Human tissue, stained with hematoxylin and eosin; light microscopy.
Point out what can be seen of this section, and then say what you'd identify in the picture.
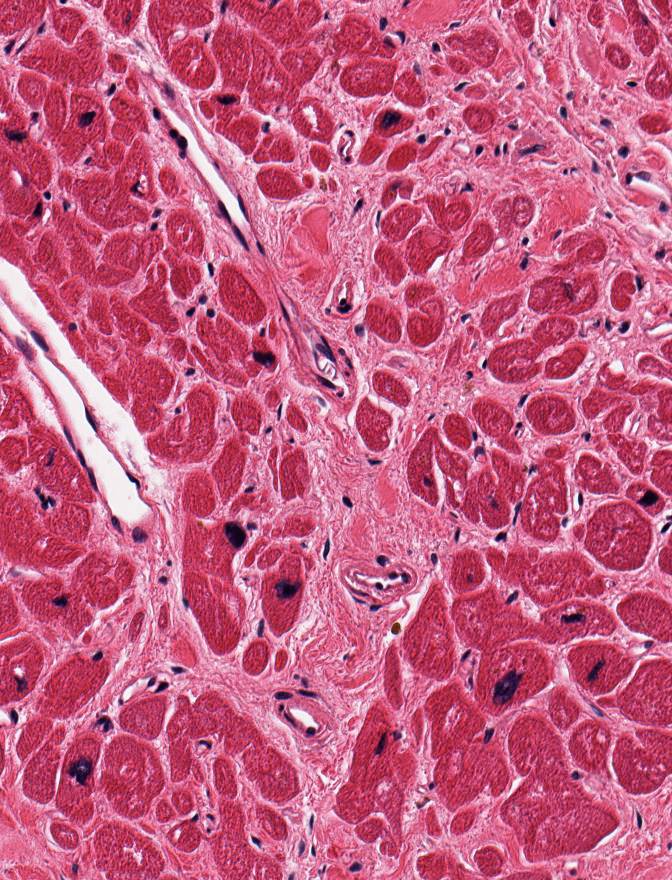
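Most muscle fibres are cut in cross-section as rounded or polygonal pink profiles. Visible nuclei lie centrally in the fibre profile. Scattered fibres, at lower right and lower left, hold large, dark, irregularly shaped nuclei. Pale pink fibrous connective tissue separates the fibres and forms a broader band through the centre. Identity: left ventricle of the heart.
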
